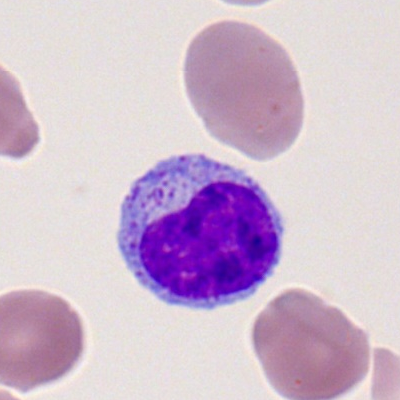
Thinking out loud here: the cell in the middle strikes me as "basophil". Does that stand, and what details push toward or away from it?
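Two features decide: the granules are fine and only scattered through the cytoplasm, and the nucleus shows just a shallow indentation on its upper-left border.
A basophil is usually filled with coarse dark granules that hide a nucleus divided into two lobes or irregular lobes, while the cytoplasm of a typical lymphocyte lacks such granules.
This cell is a lymphocyte, not a basophil.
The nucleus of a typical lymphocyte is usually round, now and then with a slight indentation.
The outline is roughly round, the chromatin is clumped into darker and paler patches, and no distinct nucleolus is visible. The cytoplasm is pale blue, and its granules are reddish-purple.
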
